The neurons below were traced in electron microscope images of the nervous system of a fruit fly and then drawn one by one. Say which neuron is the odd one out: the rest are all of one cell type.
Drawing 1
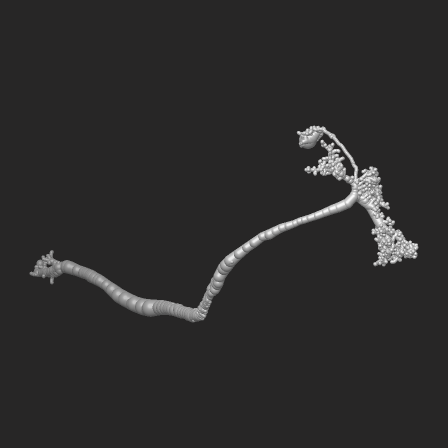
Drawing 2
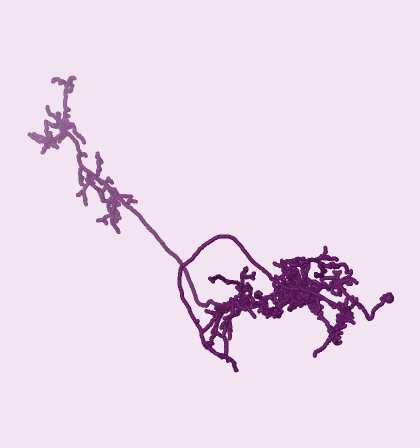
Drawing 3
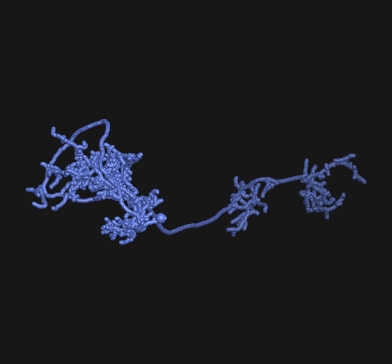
Drawing 1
